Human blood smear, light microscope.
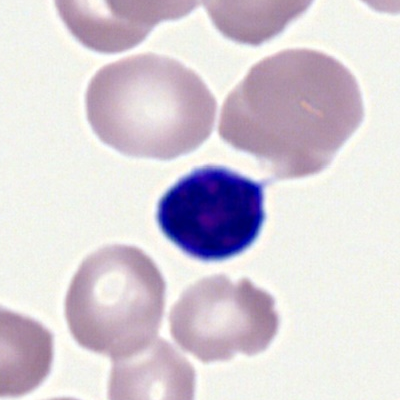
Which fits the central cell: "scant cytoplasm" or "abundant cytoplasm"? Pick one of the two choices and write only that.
Scant cytoplasm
